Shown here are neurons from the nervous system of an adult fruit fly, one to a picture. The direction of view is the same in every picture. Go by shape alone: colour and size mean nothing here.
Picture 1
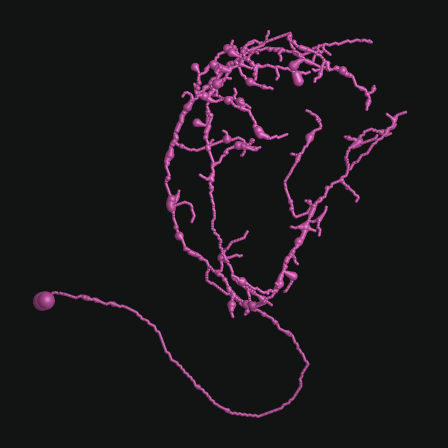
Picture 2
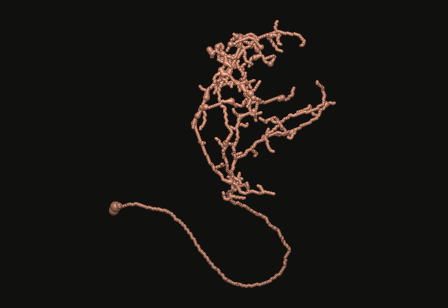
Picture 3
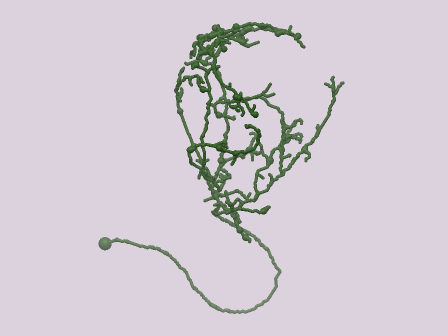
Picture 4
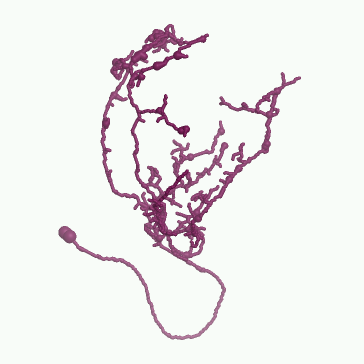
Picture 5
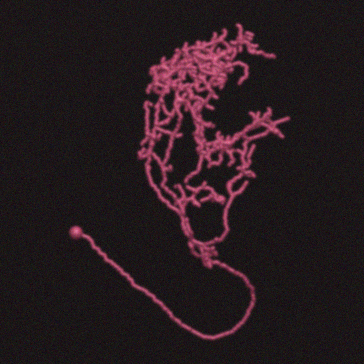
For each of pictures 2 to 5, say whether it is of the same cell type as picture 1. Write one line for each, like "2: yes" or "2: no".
2: yes
3: yes
4: yes
5: yes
